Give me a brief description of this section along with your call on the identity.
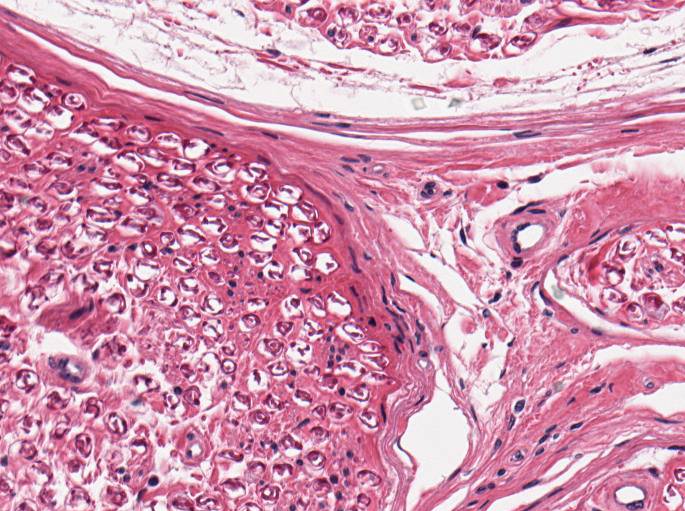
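A large compartment of closely set, cross-cut round profiles fills most of the left half. Most show a clear ring around a small central pink or dark dot, with sparse small dark oval nuclei between. Another lines the top edge. This is tibial nerve.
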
